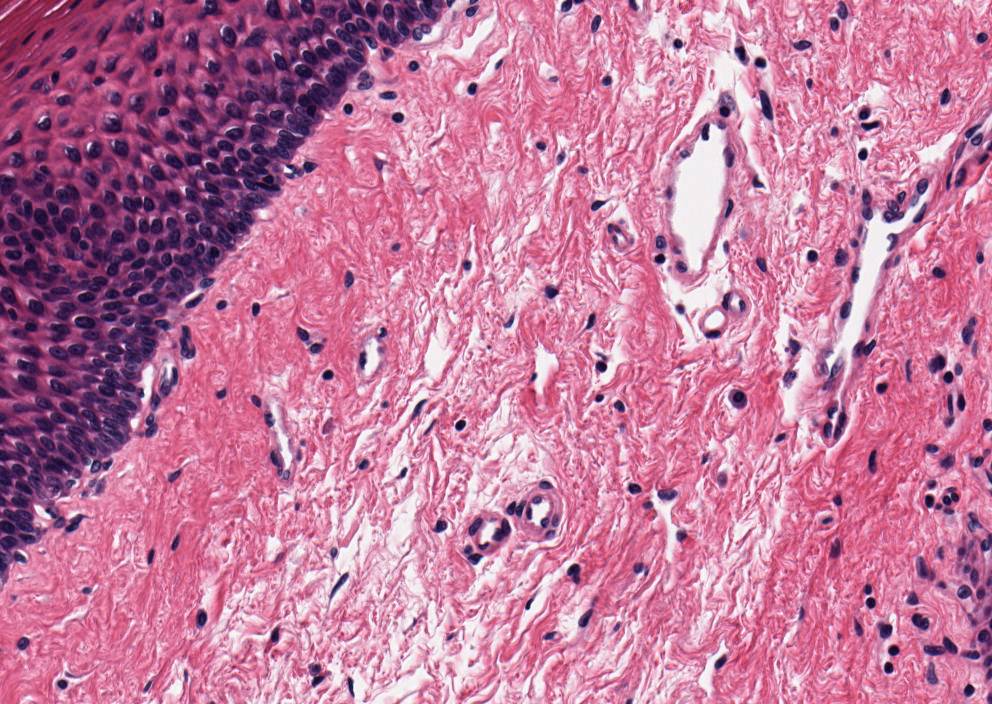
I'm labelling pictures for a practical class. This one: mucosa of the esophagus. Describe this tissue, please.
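Stratified epithelium, many layers of closely packed cells, occupies the upper left corner. Its border with the stroma runs diagonally from top centre to lower left and is nearly straight, lacking deep downward projections of epithelium. Nuclei along the base are darker and more crowded than those in the layers above.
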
